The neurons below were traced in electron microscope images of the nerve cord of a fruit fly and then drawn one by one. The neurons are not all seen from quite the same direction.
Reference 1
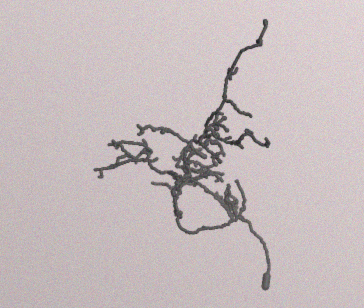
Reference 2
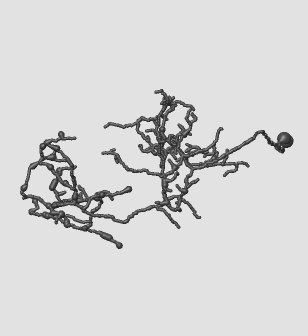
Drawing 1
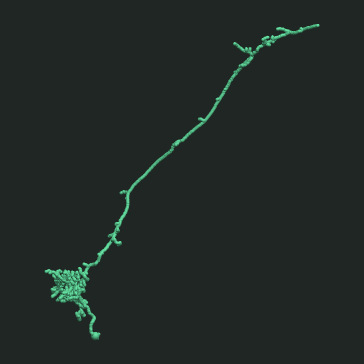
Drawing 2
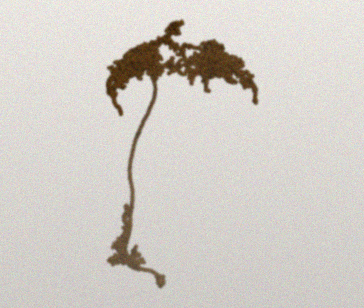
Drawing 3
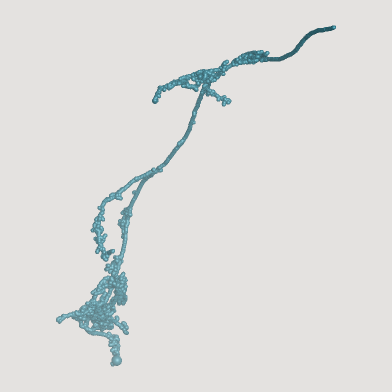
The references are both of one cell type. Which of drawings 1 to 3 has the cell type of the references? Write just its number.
1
